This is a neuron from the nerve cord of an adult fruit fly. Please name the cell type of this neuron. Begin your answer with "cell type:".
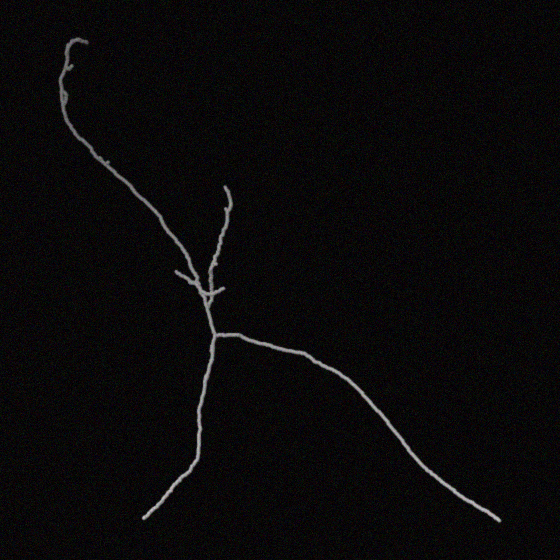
cell type: SApp14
